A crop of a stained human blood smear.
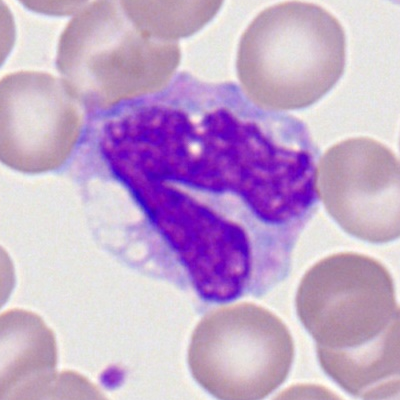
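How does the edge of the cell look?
Irregular, with small bumps along it.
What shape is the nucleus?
Folded, with a pale cleft cutting in from the right.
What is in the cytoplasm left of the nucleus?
Several clear vacuoles; no coarse coloured granules are seen.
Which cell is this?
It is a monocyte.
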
